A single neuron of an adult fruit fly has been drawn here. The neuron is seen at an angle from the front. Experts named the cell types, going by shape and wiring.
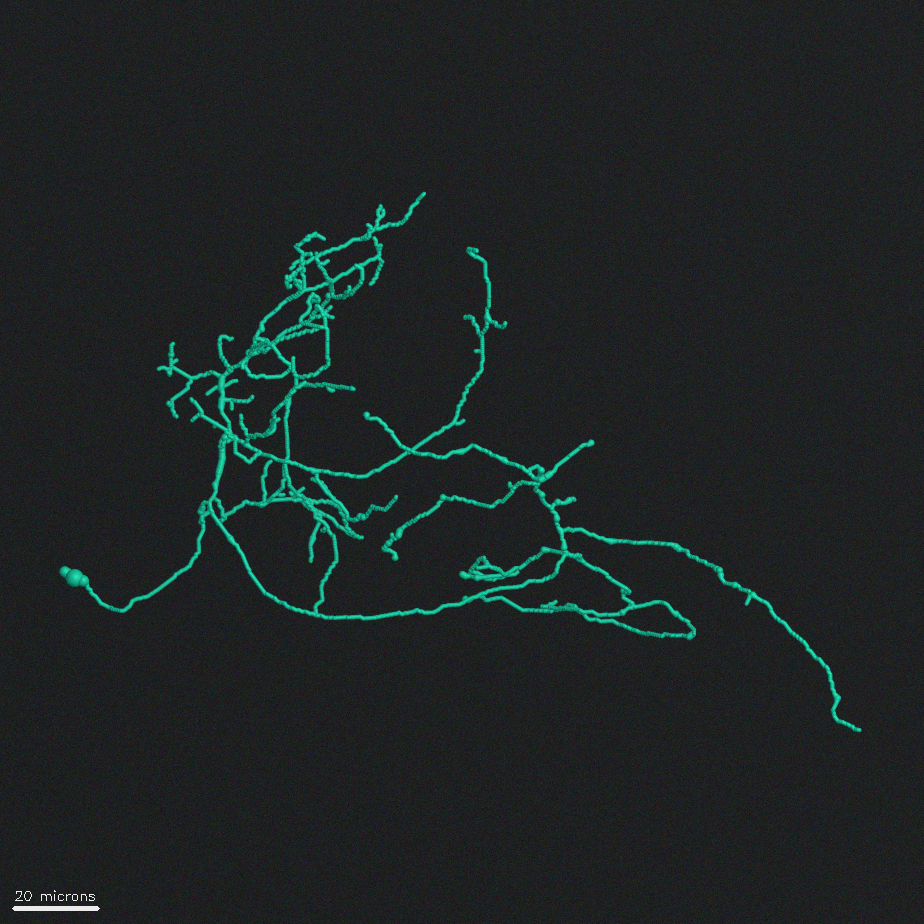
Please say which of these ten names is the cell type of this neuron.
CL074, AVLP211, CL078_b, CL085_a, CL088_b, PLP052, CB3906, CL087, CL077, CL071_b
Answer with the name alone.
CL078_b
